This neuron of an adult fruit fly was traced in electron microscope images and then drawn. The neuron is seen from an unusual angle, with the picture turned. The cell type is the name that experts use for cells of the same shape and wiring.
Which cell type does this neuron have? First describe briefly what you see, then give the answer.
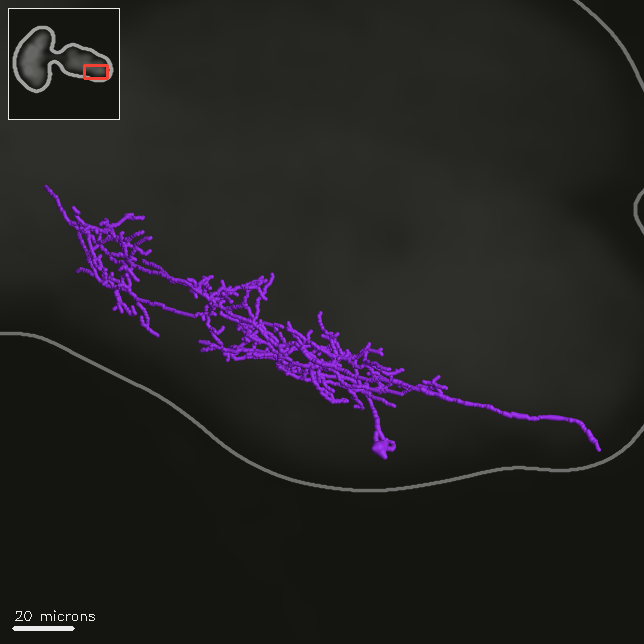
It lies in the nerve cord. By the scale bar it is about 190 microns wide in this view. The picture shows dozens of branch ends. This is an efferent neuron of the nerve cord. The cell type is ENXXX286.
